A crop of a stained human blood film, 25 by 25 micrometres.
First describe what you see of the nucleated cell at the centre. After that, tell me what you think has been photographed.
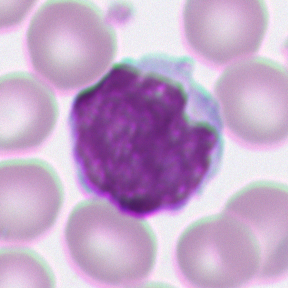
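Cytoplasm pale greyish-blue; no distinct granules, no vacuoles. Nuclear outline irregular, indented on upper right side. Identification: typical lymphocyte.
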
